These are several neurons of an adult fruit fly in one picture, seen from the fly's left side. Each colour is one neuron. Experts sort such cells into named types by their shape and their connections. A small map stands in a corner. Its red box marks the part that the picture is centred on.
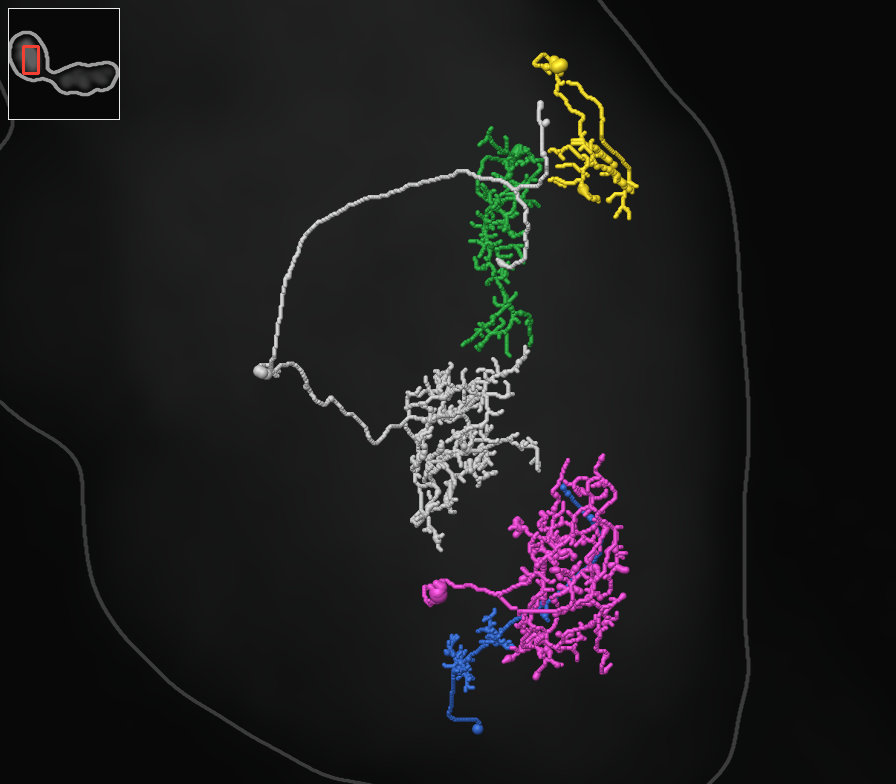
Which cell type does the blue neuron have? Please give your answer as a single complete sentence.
Regarding its cell type, the neuron is Tm3.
